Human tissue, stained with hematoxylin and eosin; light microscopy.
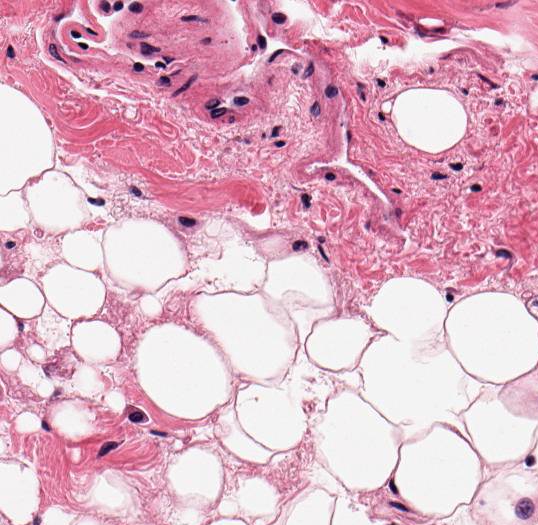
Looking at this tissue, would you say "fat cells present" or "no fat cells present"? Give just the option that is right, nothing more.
Fat cells present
